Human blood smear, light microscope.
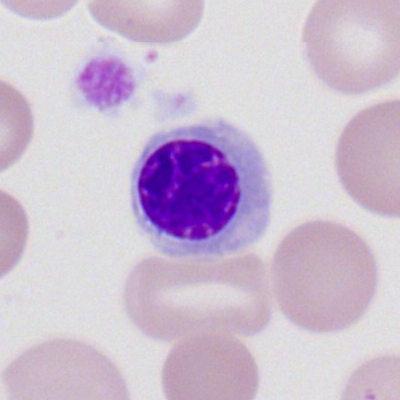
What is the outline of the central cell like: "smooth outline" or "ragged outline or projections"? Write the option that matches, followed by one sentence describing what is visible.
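Smooth outline. The cell has a round, smooth outline.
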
